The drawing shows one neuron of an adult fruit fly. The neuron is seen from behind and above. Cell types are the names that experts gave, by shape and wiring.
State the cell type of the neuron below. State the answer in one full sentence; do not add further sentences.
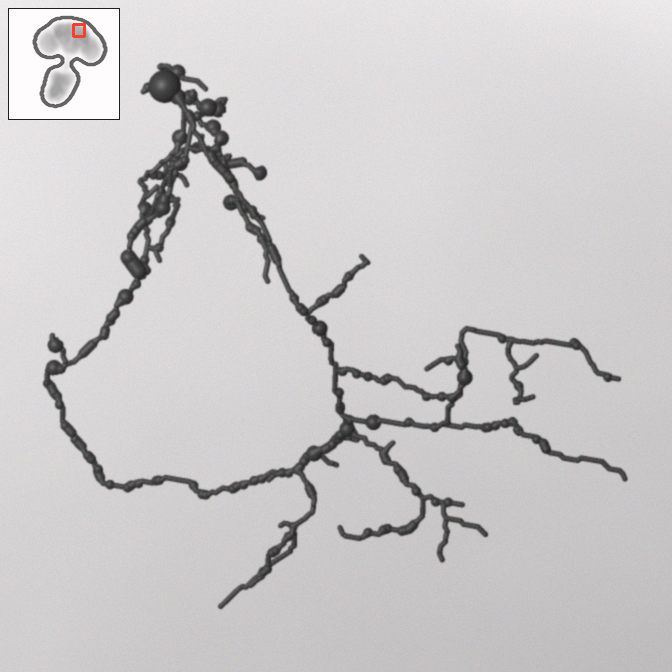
The cell type given to this neuron is CB2638.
